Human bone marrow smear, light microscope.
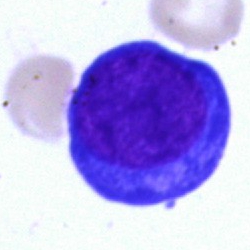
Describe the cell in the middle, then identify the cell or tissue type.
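Outline roughly round, edge smooth. Cytoplasm deep blue, no granules seen. One small bleb projects from the bottom edge. This is a proerythroblast.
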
